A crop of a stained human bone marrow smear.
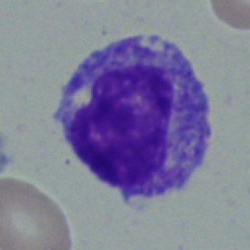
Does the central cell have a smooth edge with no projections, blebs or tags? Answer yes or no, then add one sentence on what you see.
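No. The cell outline is roughly round with a slightly ragged edge.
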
